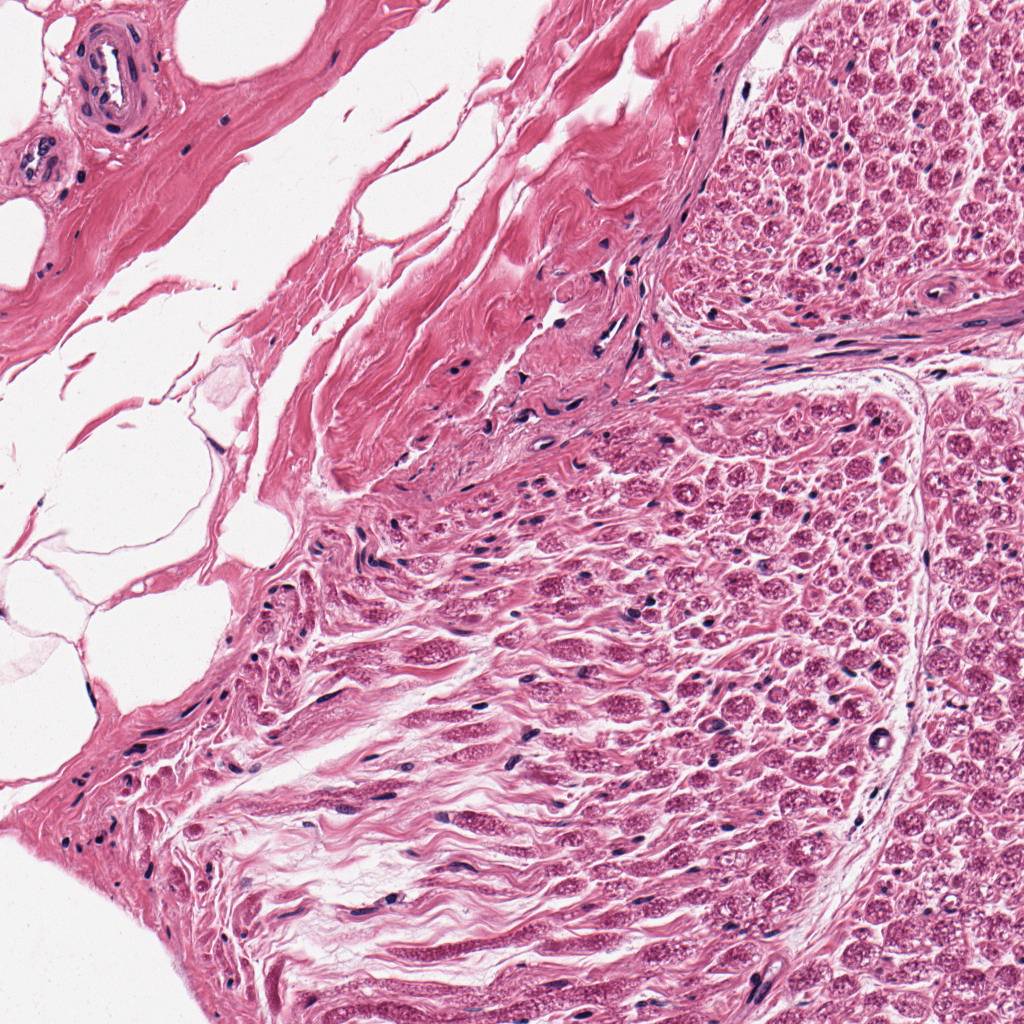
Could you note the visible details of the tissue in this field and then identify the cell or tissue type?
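Densely packed small rounded cross-sectioned profiles fill the right half. A thin pale band with flattened dark nuclei curves down through the right third, dividing two groups. Small, dark, elongated nuclei lie between units. Empty fat cells line the left edge. This is tibial nerve.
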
